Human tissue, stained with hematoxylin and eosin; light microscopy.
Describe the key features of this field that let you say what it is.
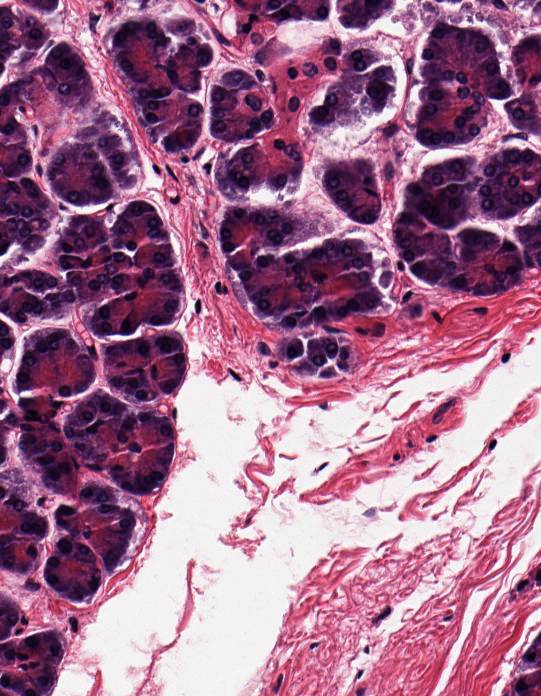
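Exocrine pancreas, it seems to me, fills the upper and left field, with fibrous connective tissue at lower right. Its closely packed, rounded acini are grouped into lobules, and the acinar nuclei are round, dark and basal.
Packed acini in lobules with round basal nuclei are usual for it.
Down there, wavy pink collagen bundles with scattered dark elongated nuclei run diagonally.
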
